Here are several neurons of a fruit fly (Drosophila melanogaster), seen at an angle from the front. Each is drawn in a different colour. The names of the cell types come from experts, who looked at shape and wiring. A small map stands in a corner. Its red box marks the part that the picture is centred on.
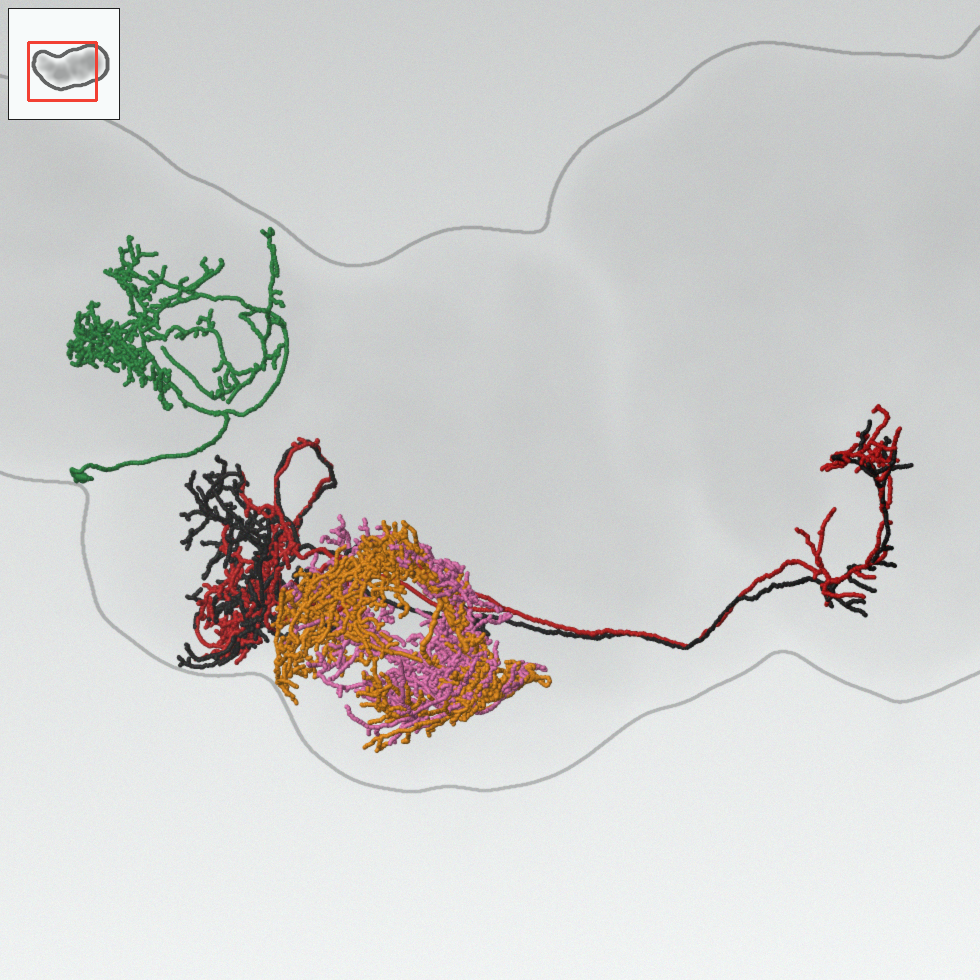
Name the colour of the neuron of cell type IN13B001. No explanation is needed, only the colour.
orange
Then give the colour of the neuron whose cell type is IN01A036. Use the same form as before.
green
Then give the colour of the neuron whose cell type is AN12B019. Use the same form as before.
red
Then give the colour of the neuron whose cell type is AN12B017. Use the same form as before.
black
